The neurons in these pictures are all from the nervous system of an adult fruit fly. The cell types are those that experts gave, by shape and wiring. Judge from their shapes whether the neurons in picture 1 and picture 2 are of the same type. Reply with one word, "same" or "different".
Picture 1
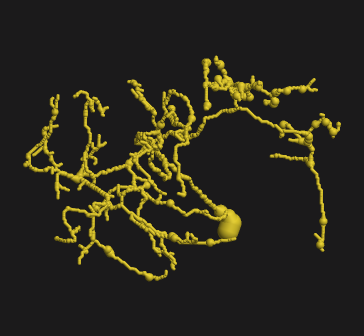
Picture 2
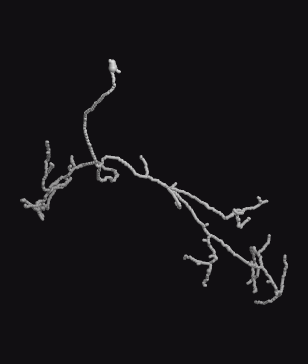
different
